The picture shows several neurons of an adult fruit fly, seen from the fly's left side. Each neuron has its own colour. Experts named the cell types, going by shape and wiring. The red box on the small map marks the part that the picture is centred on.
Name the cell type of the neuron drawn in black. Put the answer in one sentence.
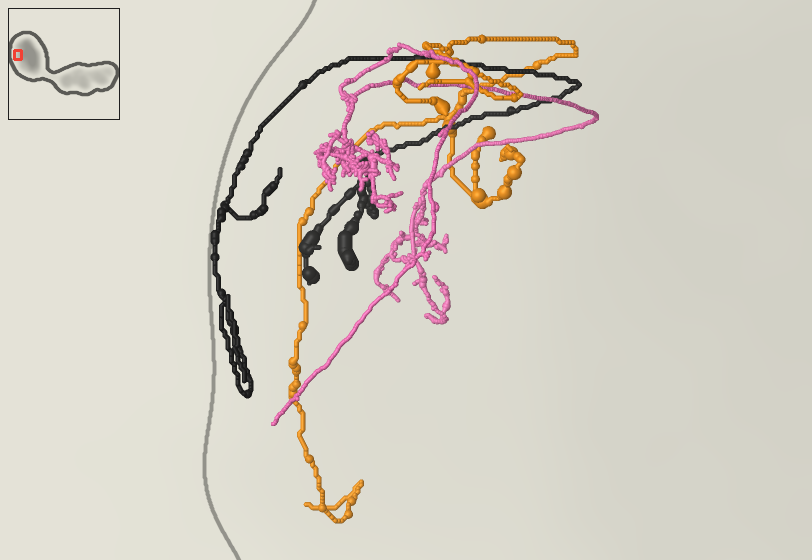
The cell type is ORN_DA2.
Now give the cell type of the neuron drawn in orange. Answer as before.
The cell type is ORN_DM3.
